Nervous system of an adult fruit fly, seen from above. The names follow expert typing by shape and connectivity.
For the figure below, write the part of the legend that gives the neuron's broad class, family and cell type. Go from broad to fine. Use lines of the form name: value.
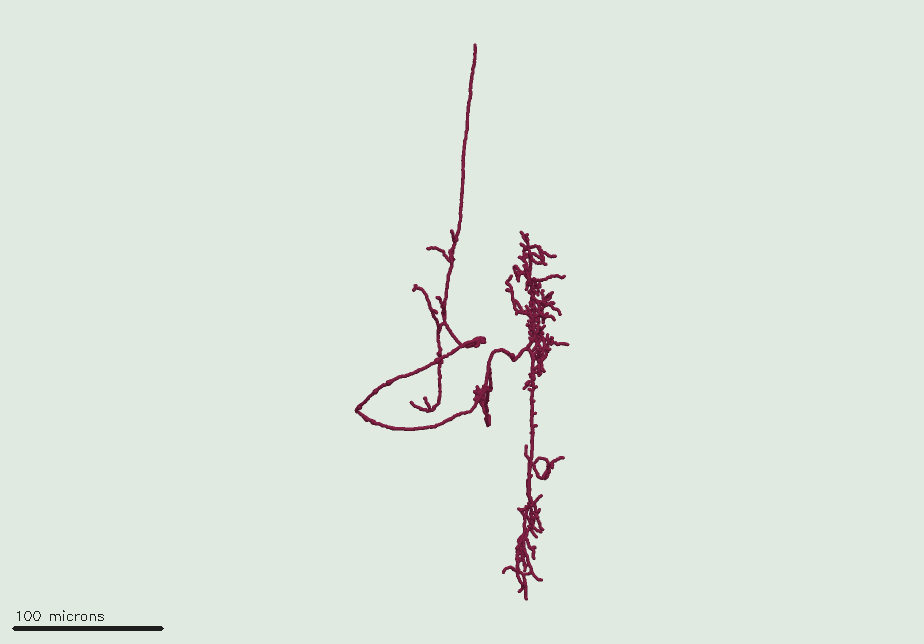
broad class: ascending neuron
family: hemilineage 02A
cell type: AN02A009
